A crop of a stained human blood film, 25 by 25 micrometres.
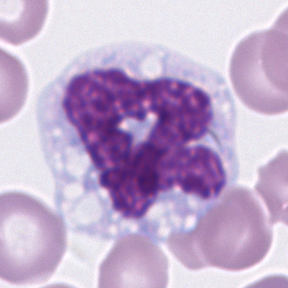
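Monocyte, the central cell of the smear. First, its nucleus is folded into several connected lobes, and a small pale gap shows through the middle of it. Next, the chromatin is mottled purple with lighter patches rather than evenly dense. Last, the cytoplasm holds many small clear vacuoles.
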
